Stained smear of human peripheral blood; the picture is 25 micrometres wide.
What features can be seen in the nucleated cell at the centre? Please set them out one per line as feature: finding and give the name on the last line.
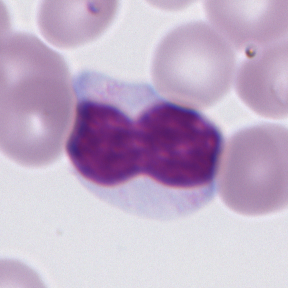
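Nucleus: about 13 by 8 micrometres, long axis running left to right
Chromatin: deep purple and coarse, darker clumps with lighter gaps
Cytoplasm: pale greyish-blue, widest above and below the nucleus
Granules: fine, sparse and lilac, scattered through the cytoplasm
Cell type: large granular lymphocyte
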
